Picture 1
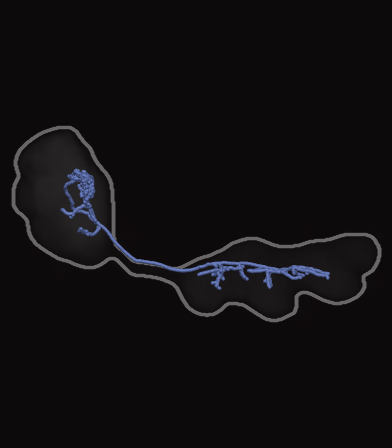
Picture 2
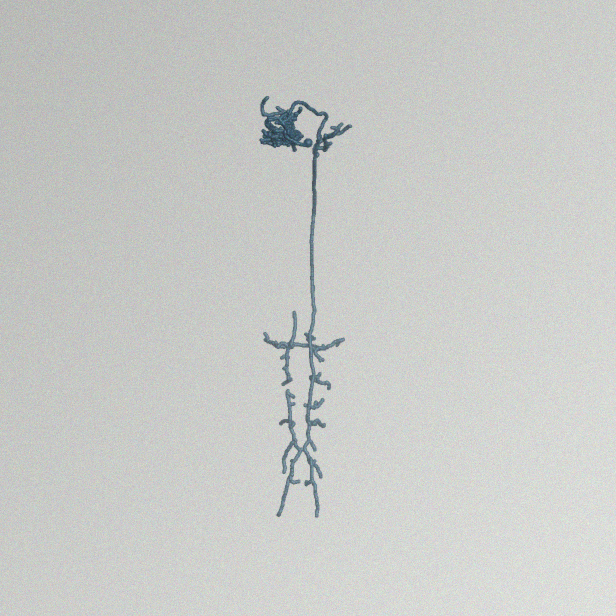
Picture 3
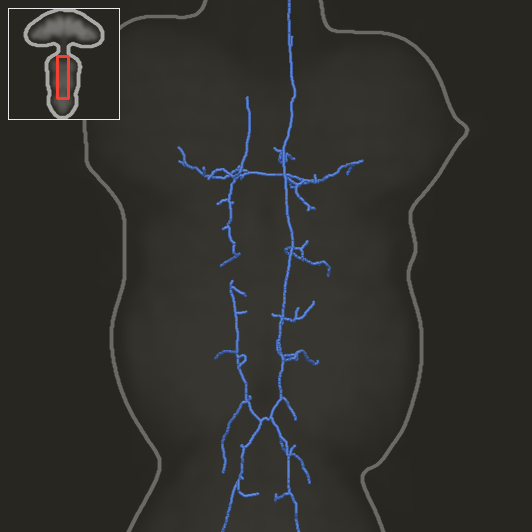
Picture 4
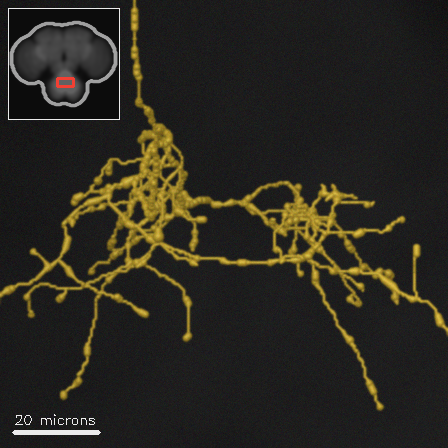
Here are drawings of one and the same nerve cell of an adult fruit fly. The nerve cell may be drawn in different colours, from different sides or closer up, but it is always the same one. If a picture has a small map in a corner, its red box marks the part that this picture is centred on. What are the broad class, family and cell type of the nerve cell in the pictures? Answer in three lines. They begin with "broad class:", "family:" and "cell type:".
broad class: descending neuron
family: DNpe
cell type: DNpe032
